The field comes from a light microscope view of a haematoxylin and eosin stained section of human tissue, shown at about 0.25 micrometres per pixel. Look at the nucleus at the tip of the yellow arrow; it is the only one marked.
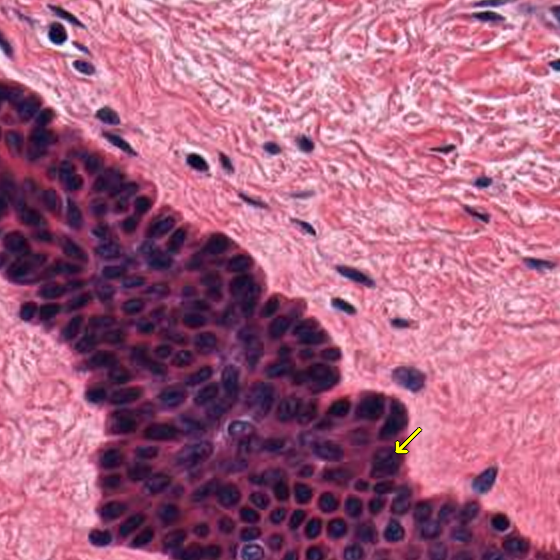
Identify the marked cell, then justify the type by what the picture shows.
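The marked nucleus belongs to a keratinocyte. Its nucleus is oval and stains dark, about the same size as the crowded nuclei around it. Only a thin rim of pink cytoplasm surrounds the nucleus, and the cell's outline is indistinct. It sits at the outer edge of a dense nest of tightly packed cells, where the nest borders pale pink fibrous tissue.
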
